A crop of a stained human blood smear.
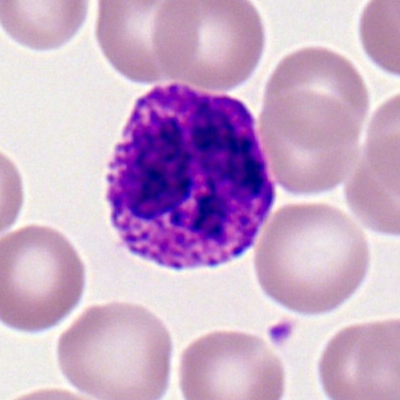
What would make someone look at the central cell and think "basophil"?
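The dark purple nucleus of this basophil appears divided into lobes.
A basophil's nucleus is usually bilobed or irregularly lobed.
Granules lie over the nucleus and blur its outline.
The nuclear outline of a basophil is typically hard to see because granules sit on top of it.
Little cytoplasm free of granules can be seen.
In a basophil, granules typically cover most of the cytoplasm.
In the lower part of the cell, the granules look a lighter magenta than those over the nucleus.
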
